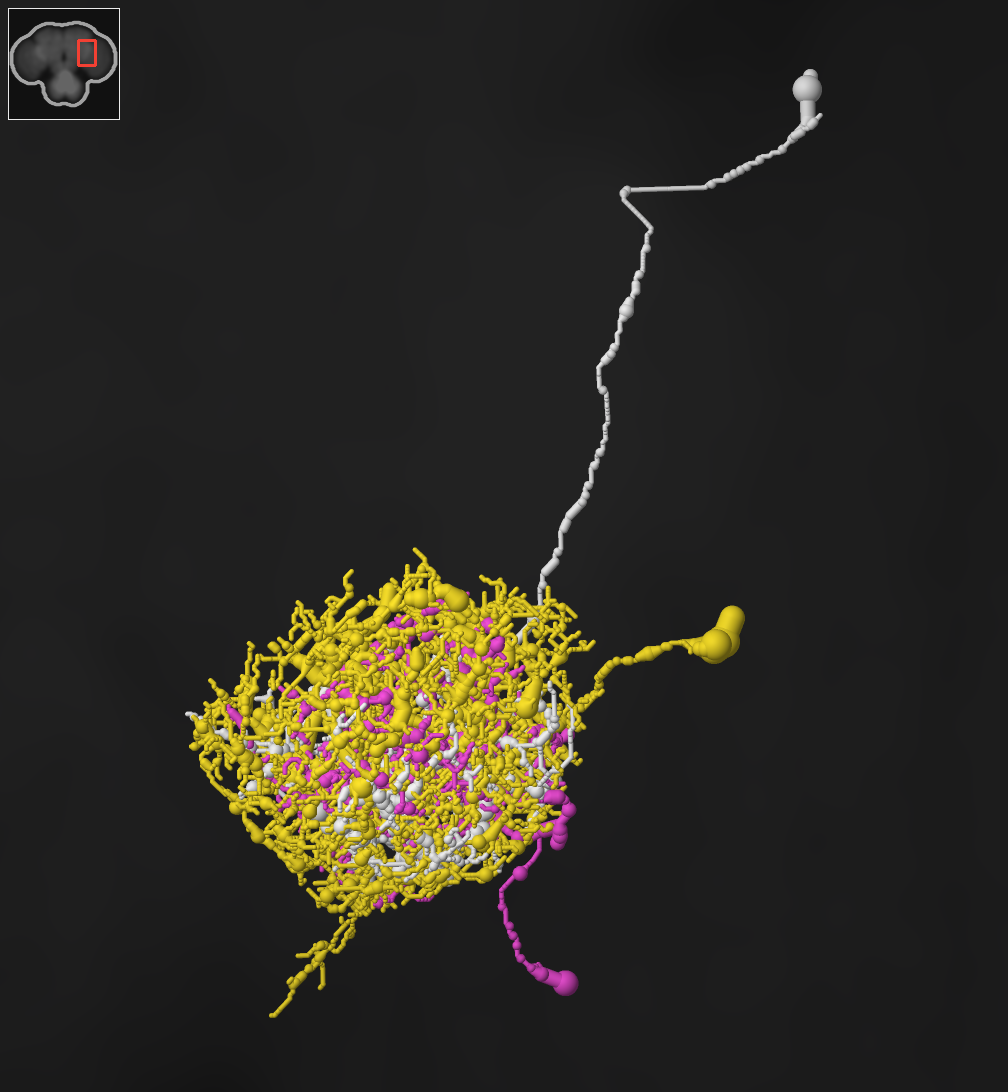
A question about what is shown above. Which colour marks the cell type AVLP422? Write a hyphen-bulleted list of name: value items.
- colour: white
